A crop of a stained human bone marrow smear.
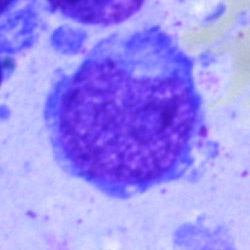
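Blast, the cell in the middle of a stained human bone marrow smear. Nucleus: a shallow notch in its top edge. Cytoplasm: deep blue, forming a thin rim that is widest at the top of the cell. Paler patch: in the cytoplasm just above the nucleus, lying in its notch.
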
